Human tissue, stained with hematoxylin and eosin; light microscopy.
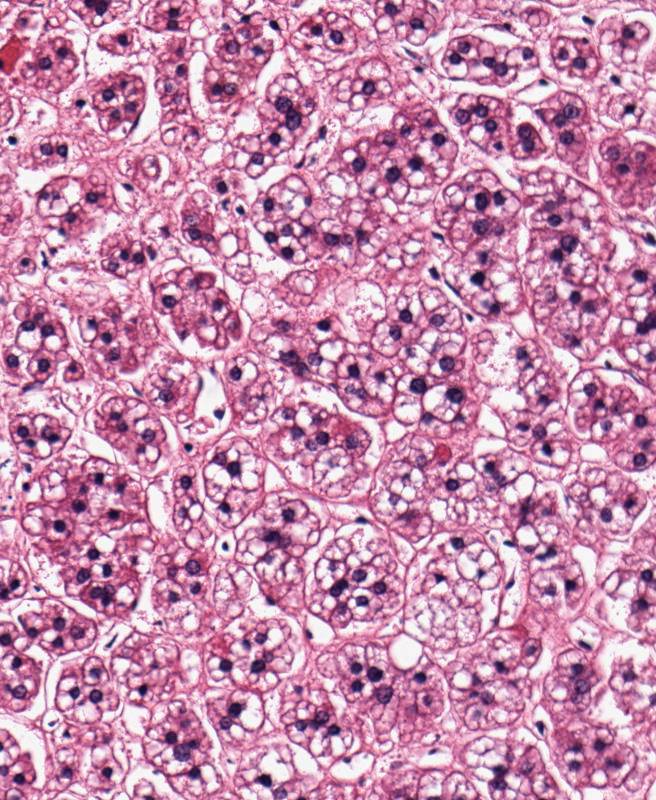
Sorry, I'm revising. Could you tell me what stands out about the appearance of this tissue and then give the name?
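Pale cytoplasm is packed with many small clear vacuoles, giving a bubbly appearance. Most cells have one small, round, darkly stained nucleus. A few red blood cells sit in thin spaces between nests, with a small red patch at the top left edge. No fat cells or muscle fibre bundles appear anywhere. The tissue is adrenal gland.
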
